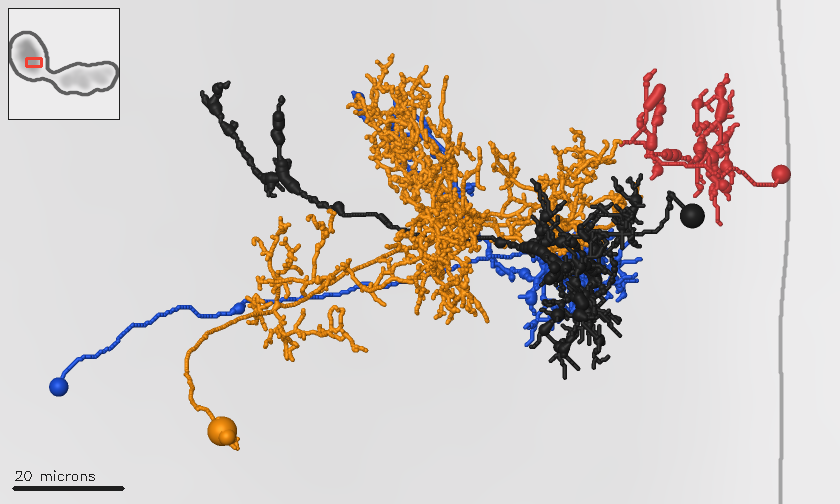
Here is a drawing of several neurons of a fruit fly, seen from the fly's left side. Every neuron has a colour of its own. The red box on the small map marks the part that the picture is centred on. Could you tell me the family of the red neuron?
T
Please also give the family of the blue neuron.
TmY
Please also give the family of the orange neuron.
TmY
